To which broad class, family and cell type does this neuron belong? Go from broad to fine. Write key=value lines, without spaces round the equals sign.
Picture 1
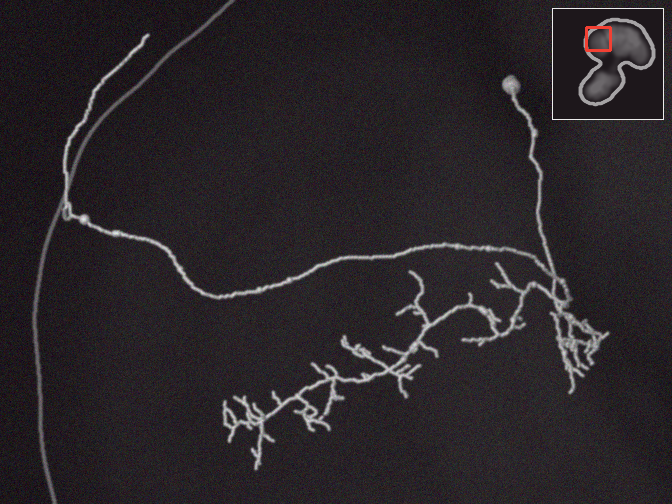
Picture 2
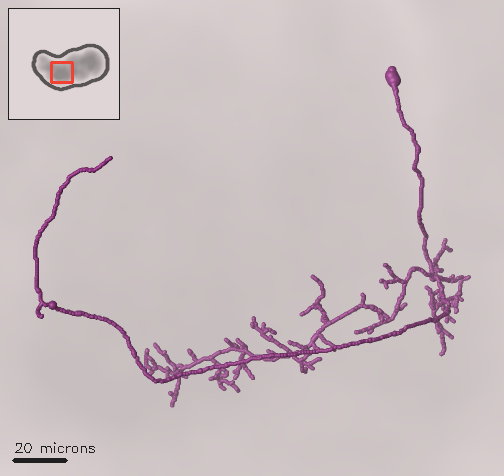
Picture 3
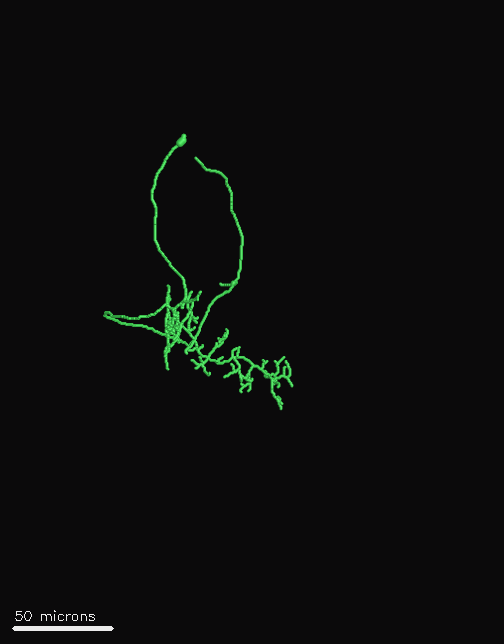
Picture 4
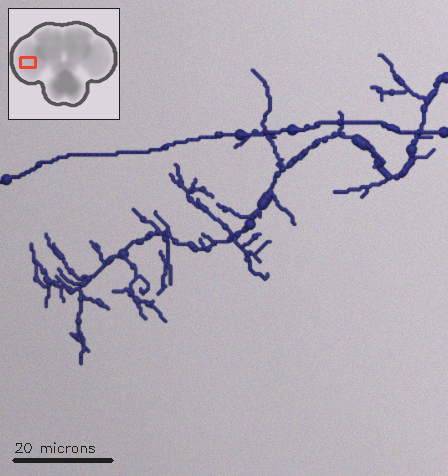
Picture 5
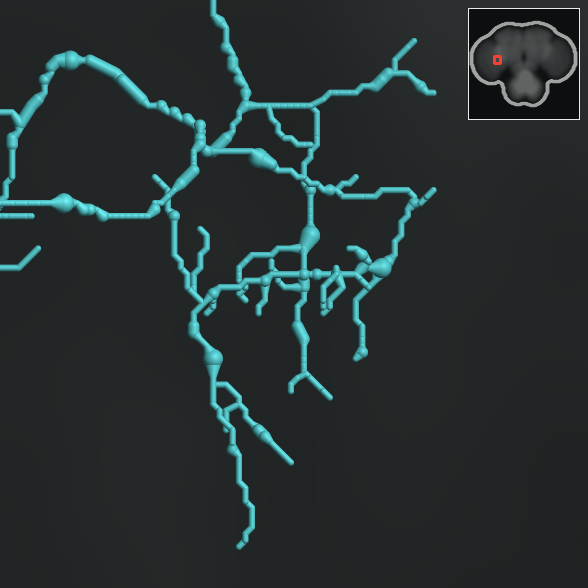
broad_class=optic-lobe intrinsic neuron
family=Lat
cell_type=Lat3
